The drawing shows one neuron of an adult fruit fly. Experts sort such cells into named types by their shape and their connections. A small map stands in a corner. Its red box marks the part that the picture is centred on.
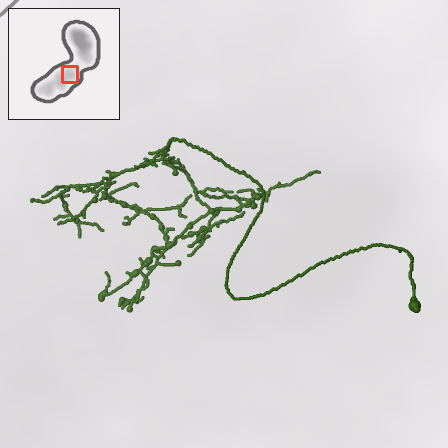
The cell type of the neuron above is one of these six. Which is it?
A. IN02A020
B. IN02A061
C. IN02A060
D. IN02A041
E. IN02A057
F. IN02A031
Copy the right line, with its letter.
C. IN02A060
